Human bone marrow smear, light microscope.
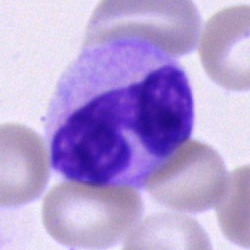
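Band neutrophil, sitting in the middle of this stained bone marrow smear. You can see its outline is roughly round with a smooth edge. The chromatin is dark purple and clumped, with paler patches scattered through it. Around that, the cytoplasm is pale lilac, and there are no vacuoles in it.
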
